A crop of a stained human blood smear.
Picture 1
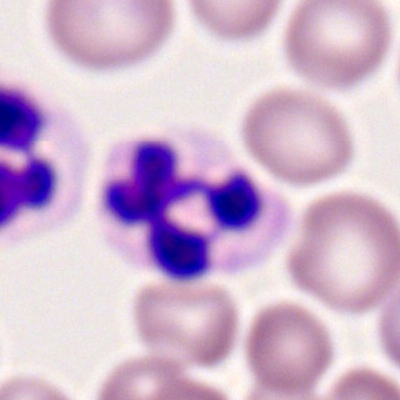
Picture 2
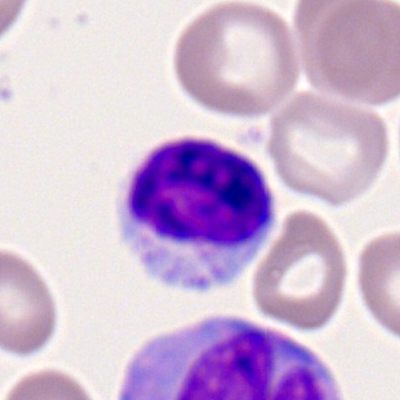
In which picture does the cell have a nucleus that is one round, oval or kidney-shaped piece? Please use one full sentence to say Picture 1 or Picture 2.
Picture 2 contains the cell with a compact, undivided round, oval or kidney-shaped nucleus.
